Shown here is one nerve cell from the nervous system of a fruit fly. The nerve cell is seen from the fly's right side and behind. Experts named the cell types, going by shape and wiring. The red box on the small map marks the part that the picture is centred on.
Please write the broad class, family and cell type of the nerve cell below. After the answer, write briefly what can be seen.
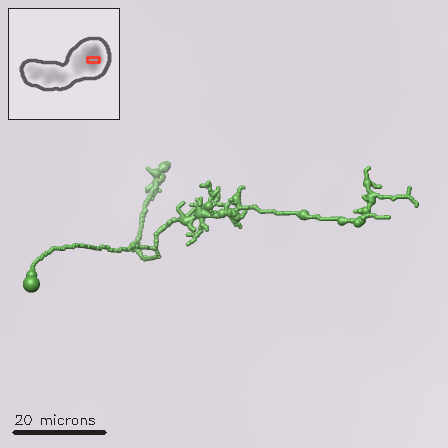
Its broad class is optic-lobe intrinsic neuron. Its family is T. The cell type is T2a. From left to right in the picture it spans about 85 microns. As drawn here it is more than twice as wide as it is tall.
